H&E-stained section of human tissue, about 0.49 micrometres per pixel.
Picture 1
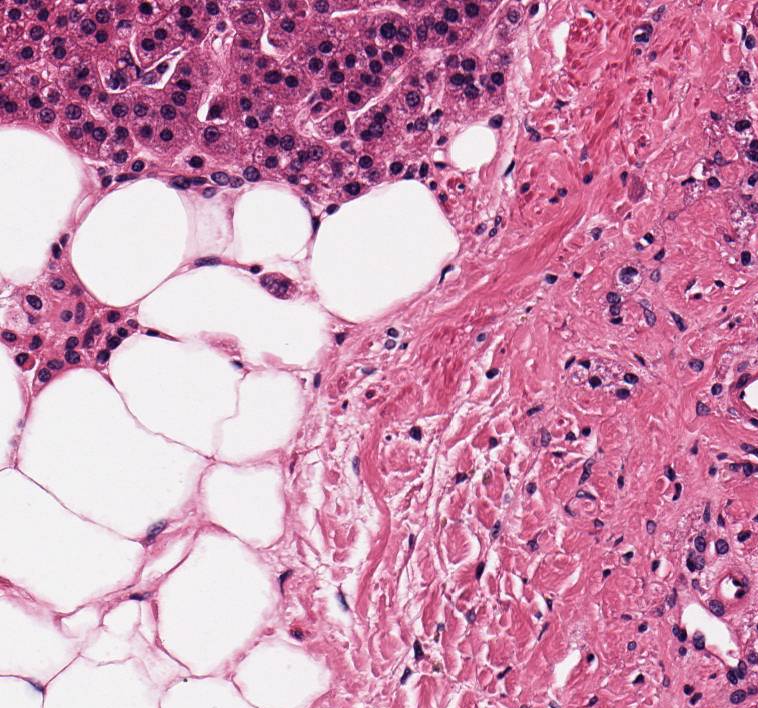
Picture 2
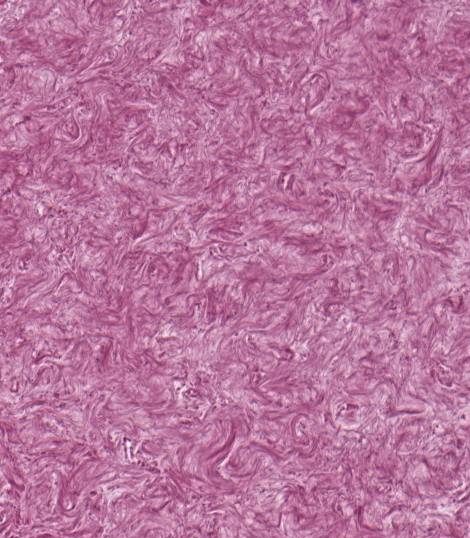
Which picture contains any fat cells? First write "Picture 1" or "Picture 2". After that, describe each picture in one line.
Picture 1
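What picture 1 shows: The adipocytes are large, empty and clear, separated by thin septa with occasional flattened nuclei at their edges.
What picture 2 shows: No fat cells are present in the field.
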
